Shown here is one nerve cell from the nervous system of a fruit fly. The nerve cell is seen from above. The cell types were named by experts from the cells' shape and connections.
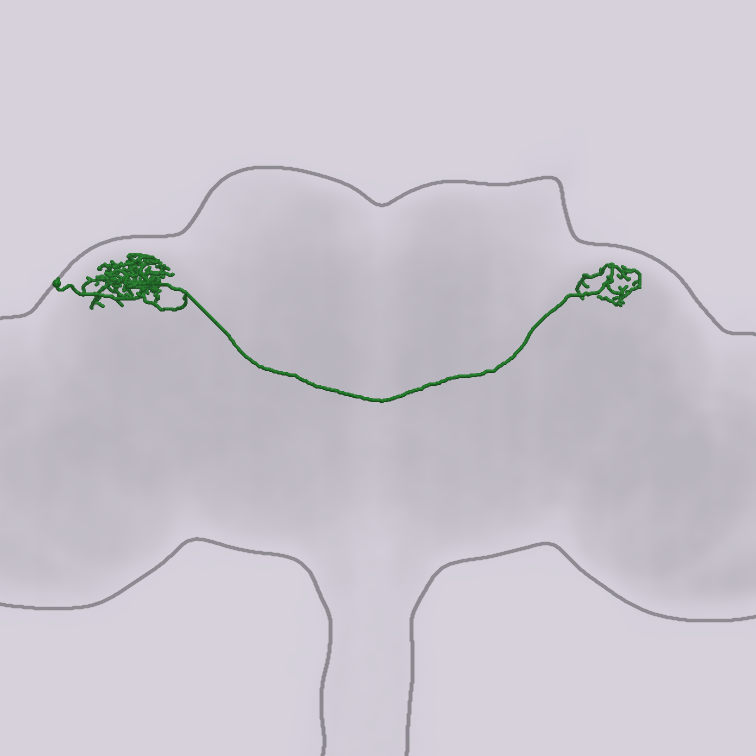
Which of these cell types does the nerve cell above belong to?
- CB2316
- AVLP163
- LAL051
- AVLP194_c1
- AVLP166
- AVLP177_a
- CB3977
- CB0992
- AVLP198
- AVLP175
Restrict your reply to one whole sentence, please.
The cell type carried by this nerve cell is AVLP194_c1.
